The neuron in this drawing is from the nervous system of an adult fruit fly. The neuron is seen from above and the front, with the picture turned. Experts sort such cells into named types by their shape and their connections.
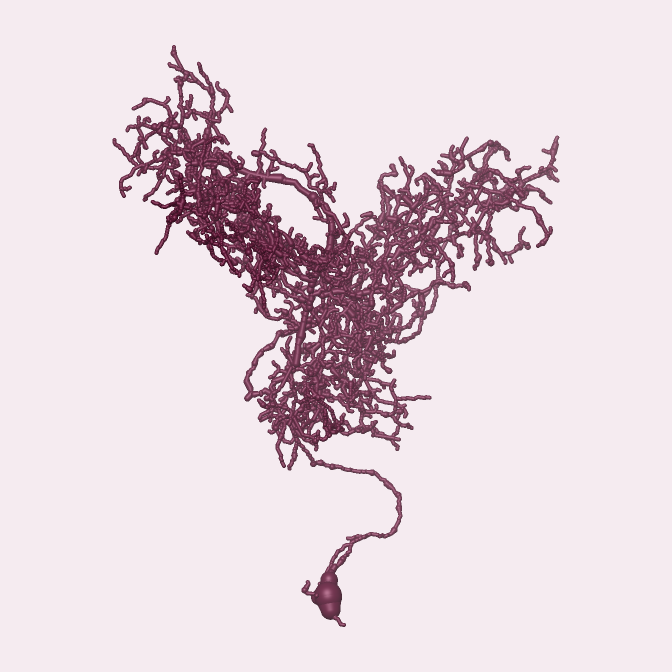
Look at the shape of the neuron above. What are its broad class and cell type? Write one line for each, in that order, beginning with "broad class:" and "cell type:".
broad class: central-brain intrinsic neuron
cell type: AVLP029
